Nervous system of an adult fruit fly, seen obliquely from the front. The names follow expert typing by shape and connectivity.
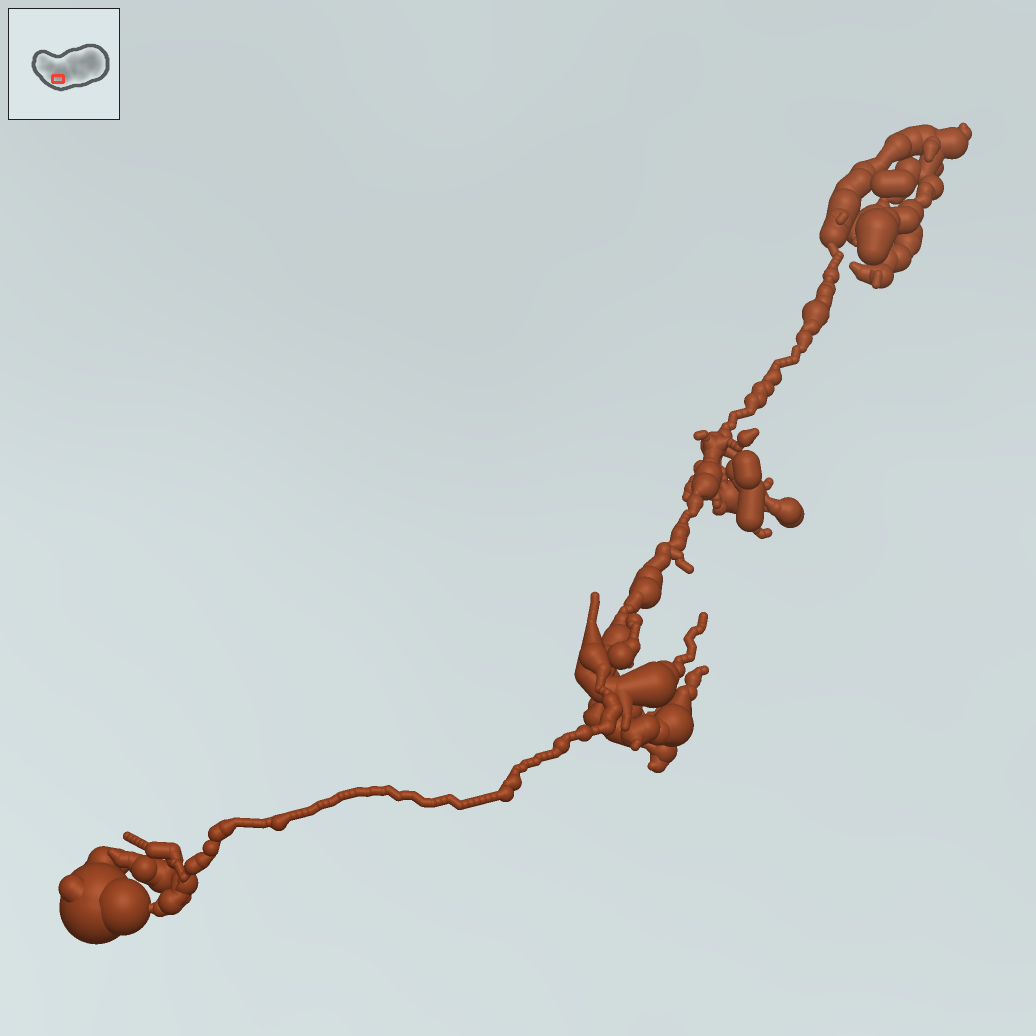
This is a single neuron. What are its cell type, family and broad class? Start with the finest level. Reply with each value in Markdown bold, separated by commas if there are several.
**Mi1**, **Mi**, **optic-lobe intrinsic neuron**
